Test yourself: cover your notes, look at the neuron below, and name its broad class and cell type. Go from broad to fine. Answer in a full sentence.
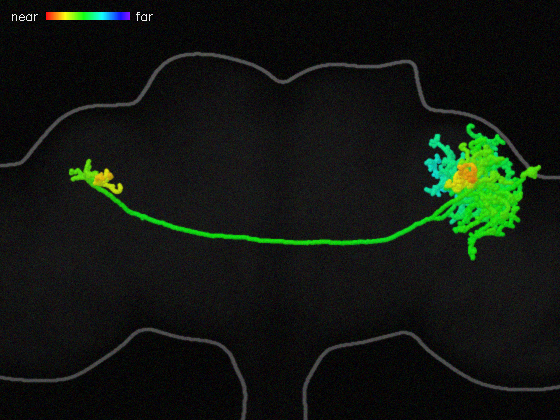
A central-brain intrinsic neuron, type AVLP266.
